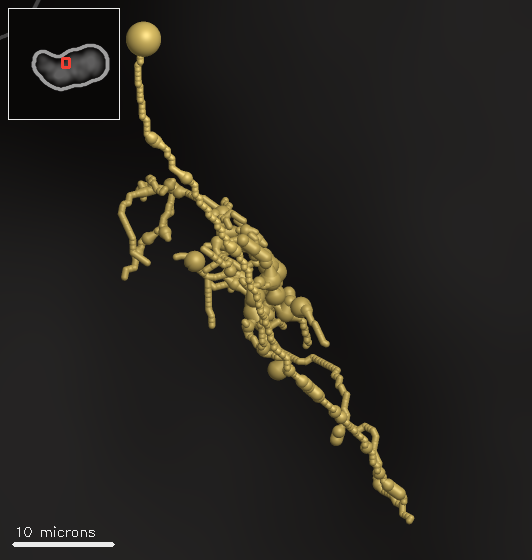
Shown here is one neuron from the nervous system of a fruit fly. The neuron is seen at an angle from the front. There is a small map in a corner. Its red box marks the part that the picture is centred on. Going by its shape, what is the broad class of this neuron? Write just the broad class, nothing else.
optic-lobe intrinsic neuron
